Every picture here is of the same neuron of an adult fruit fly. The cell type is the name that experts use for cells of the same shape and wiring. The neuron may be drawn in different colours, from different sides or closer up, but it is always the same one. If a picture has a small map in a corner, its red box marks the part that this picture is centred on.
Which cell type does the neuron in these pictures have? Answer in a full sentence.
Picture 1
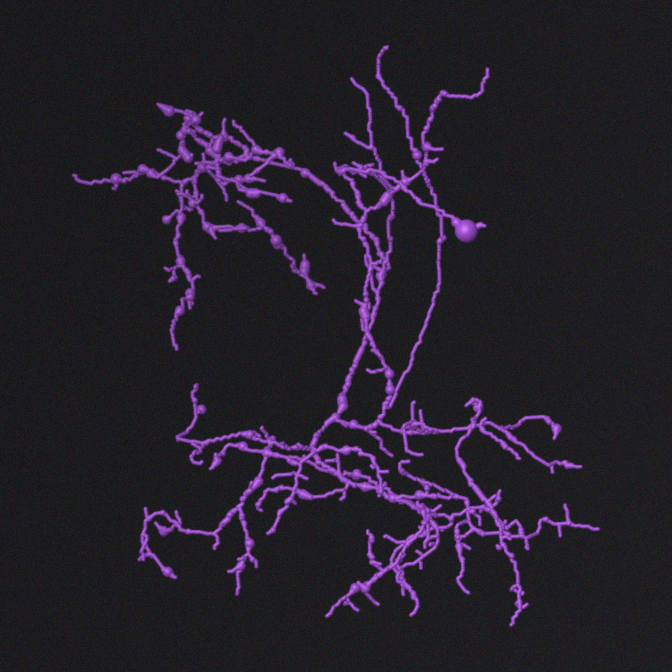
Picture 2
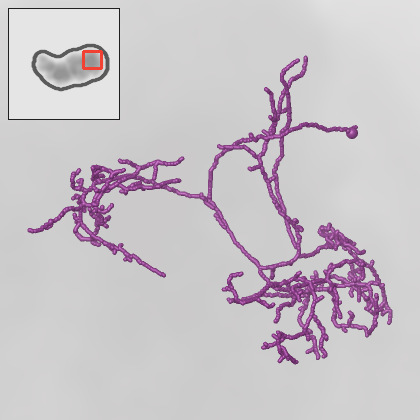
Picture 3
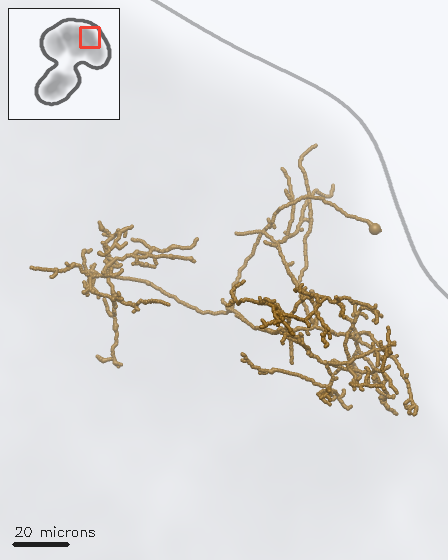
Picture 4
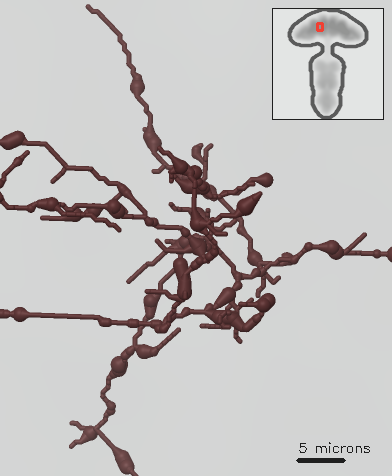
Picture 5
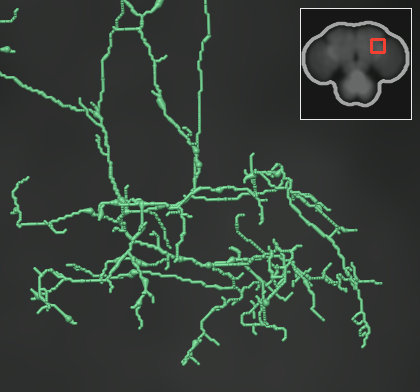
The cell type is AVLP047.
